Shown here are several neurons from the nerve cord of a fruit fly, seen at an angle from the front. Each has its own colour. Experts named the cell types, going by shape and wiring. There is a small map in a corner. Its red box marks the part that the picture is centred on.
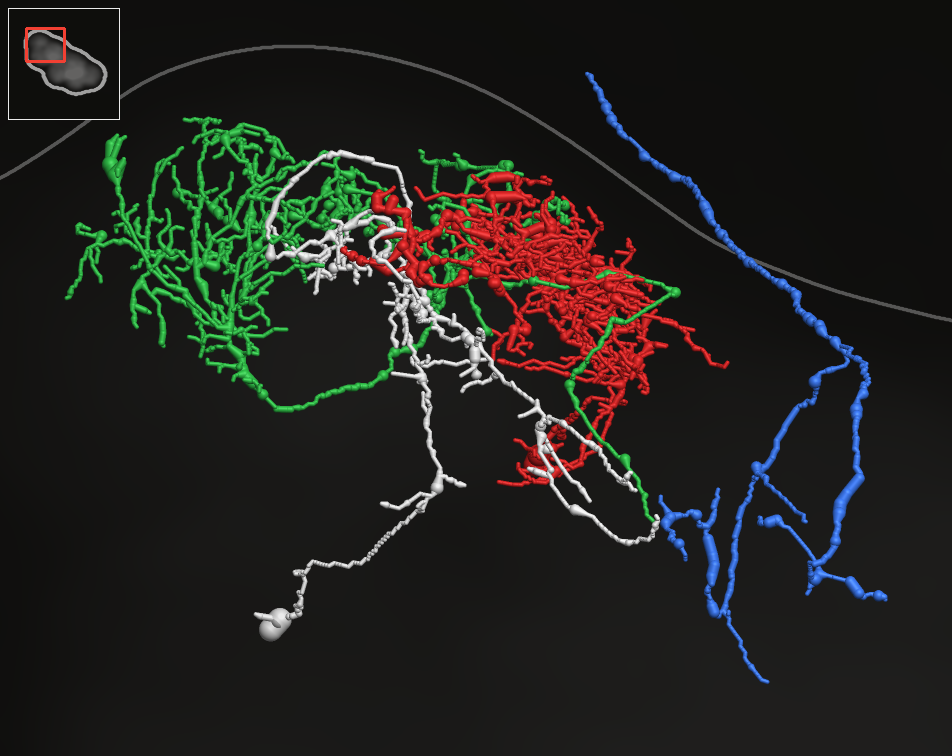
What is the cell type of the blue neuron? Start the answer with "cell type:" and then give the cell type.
cell type: SNxx15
